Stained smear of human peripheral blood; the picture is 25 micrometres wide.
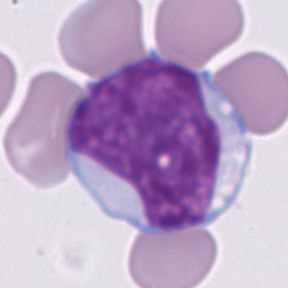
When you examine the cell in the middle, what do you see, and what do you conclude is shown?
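See how the chromatin is mottled purple with paler reddish patches, not densely clumped. The cytoplasm is a pale greyish blue, with several small clear vacuoles off on the right side, and there aren't any distinct granules in it. So that's a myeloblast.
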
